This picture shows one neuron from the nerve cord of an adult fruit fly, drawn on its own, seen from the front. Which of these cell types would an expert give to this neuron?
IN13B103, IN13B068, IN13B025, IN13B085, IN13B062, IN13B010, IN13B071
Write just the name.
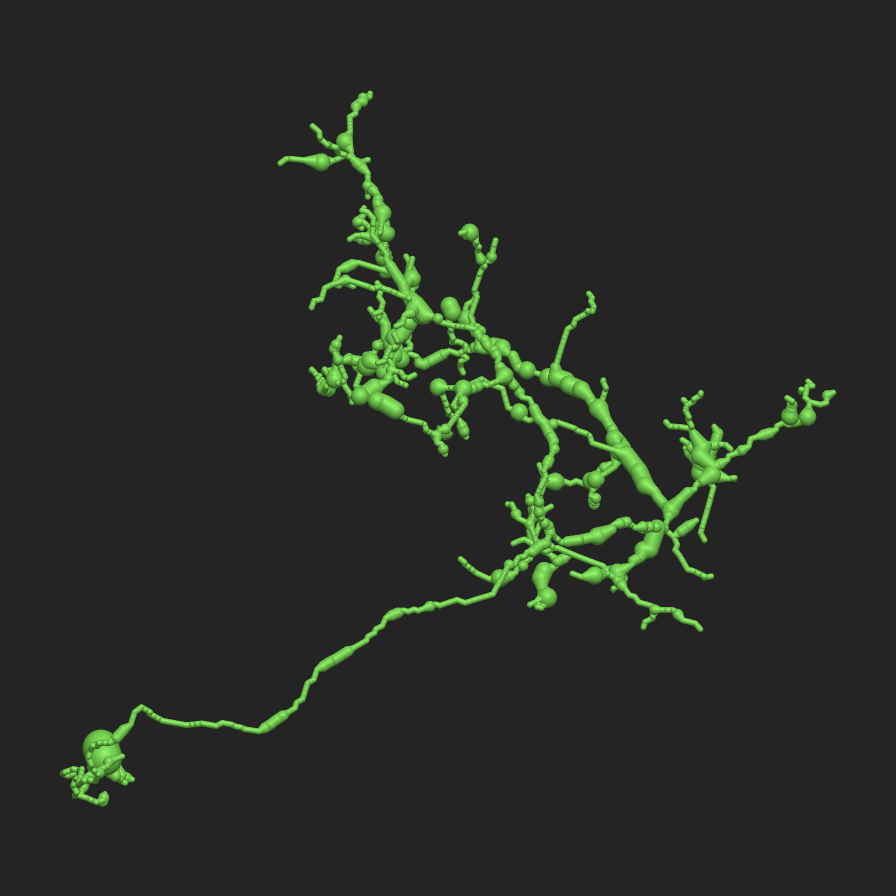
IN13B085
